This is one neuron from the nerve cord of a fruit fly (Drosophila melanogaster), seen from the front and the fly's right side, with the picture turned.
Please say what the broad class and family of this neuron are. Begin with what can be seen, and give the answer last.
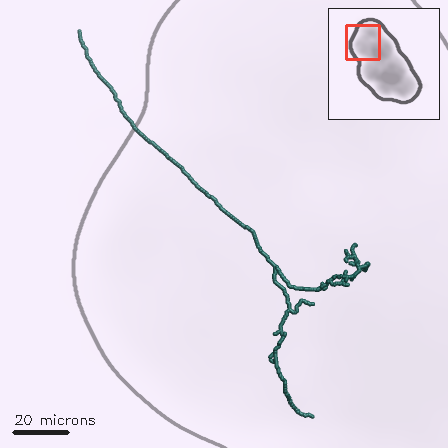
The drawing shows no cell body. By the scale bar it is about 150 microns tall in this view. Its broad class is sensory neuron entering the nerve cord. The name of its family is class mechanosensory tactile.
